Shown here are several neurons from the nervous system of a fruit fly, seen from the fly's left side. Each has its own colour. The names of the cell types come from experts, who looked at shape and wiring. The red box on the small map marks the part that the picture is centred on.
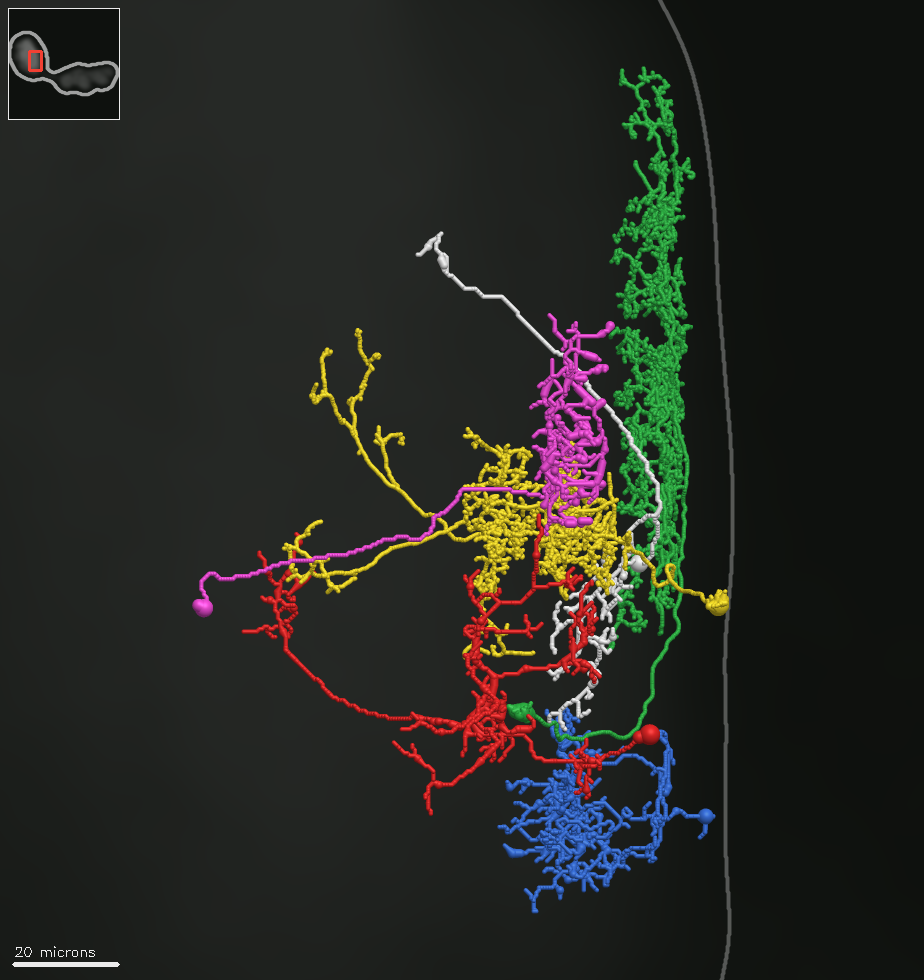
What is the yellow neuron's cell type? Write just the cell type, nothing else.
Y11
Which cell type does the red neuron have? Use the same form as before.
Y12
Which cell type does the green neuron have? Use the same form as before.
LPi3412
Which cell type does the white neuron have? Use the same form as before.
LPC2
